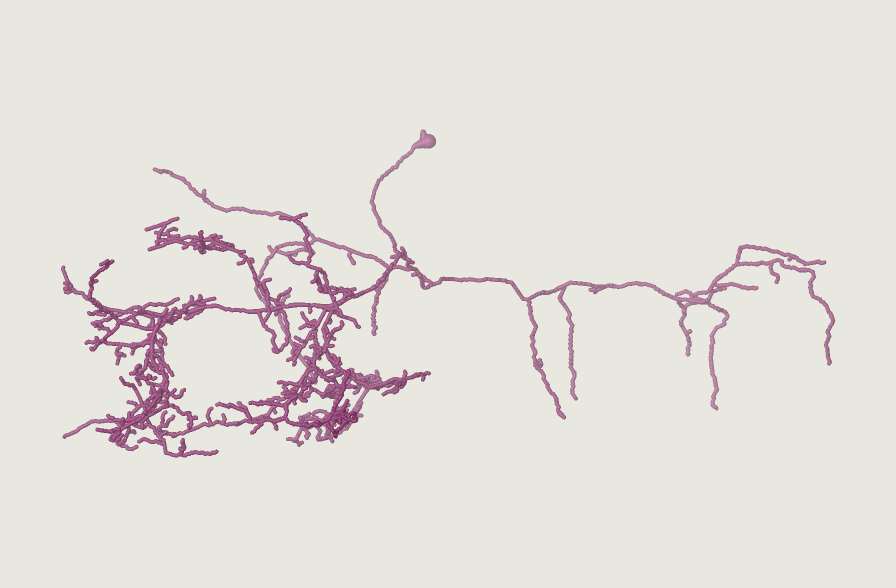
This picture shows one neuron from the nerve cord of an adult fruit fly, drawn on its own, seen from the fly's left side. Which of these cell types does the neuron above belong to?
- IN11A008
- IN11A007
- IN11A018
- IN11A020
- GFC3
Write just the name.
IN11A008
